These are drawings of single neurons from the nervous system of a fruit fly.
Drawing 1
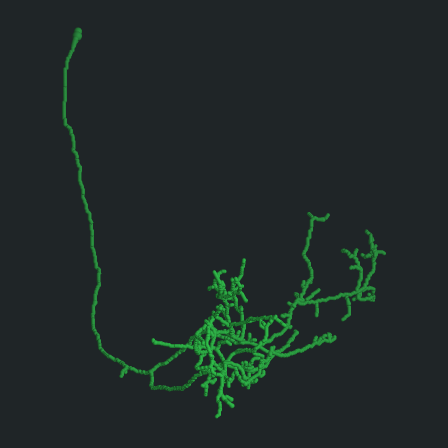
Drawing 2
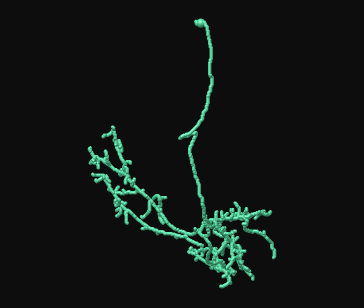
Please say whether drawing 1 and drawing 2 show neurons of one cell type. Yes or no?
yes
